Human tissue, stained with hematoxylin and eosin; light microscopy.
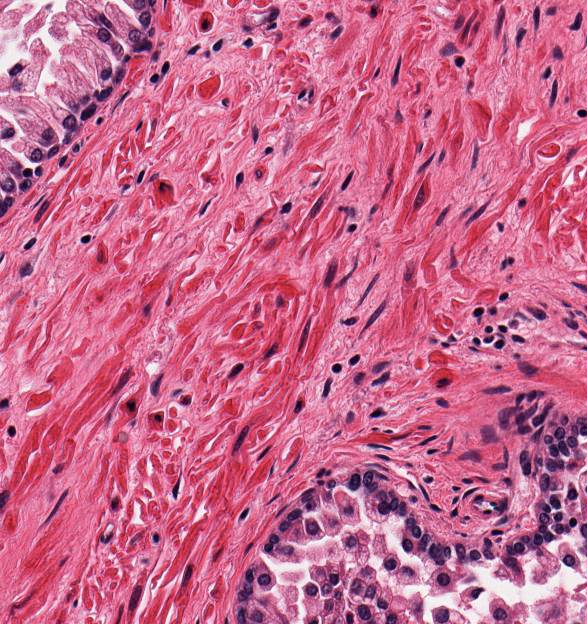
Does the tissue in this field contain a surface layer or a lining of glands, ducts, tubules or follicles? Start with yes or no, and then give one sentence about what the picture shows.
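Yes. A broad band of spindle-cell stroma crosses the field diagonally between epithelium in the upper left corner and epithelium in the lower right corner.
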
